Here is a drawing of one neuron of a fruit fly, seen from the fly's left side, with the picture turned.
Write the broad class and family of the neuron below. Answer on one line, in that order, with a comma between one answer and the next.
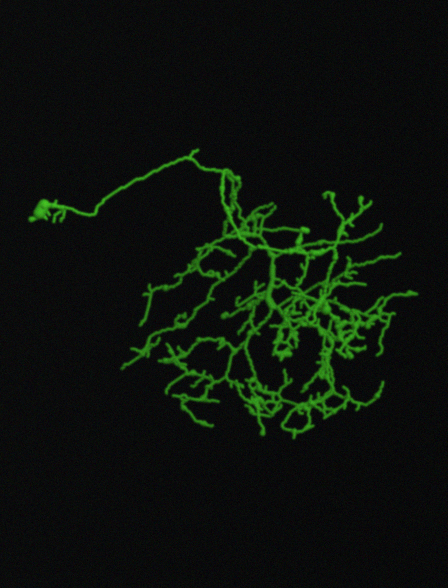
nerve-cord intrinsic neuron, hemilineage 16B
